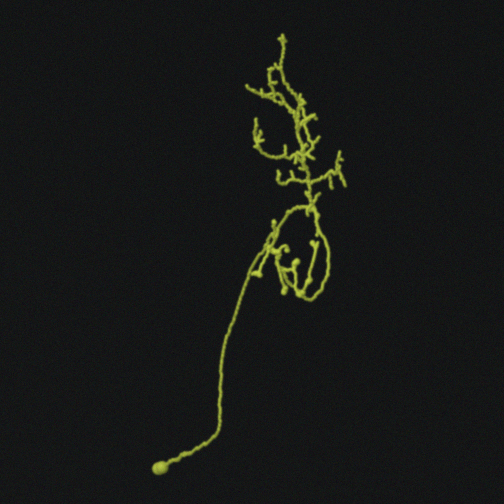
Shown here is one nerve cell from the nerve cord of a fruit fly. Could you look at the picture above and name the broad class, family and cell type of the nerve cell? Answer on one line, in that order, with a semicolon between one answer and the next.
nerve-cord intrinsic neuron; hemilineage 06A; IN06A138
